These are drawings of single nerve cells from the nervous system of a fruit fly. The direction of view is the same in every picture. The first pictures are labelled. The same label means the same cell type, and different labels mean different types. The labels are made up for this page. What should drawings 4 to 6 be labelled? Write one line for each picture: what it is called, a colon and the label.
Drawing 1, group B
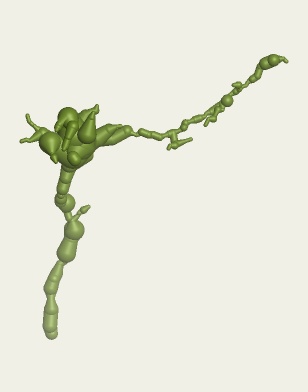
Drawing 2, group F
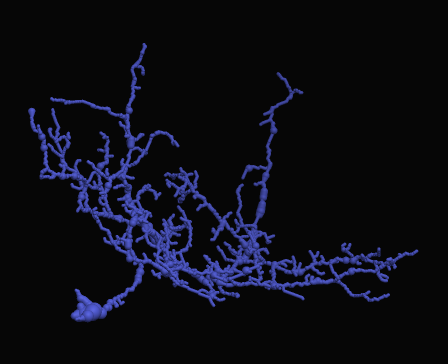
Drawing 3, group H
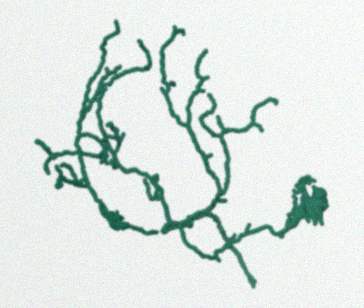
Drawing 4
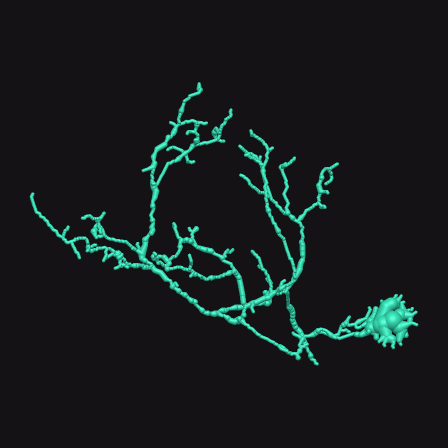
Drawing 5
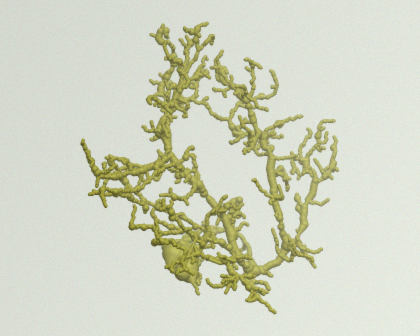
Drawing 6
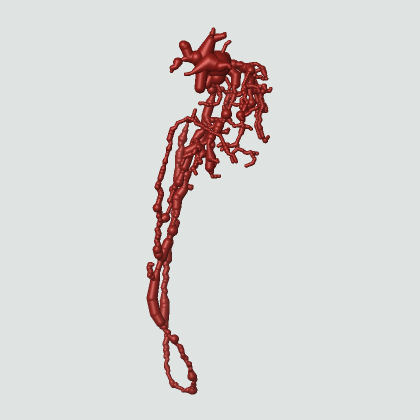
4: group H
5: group H
6: group B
